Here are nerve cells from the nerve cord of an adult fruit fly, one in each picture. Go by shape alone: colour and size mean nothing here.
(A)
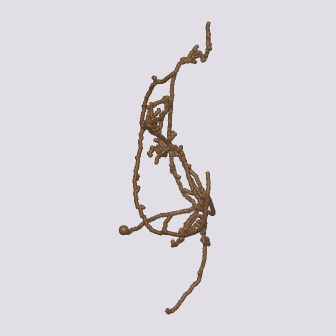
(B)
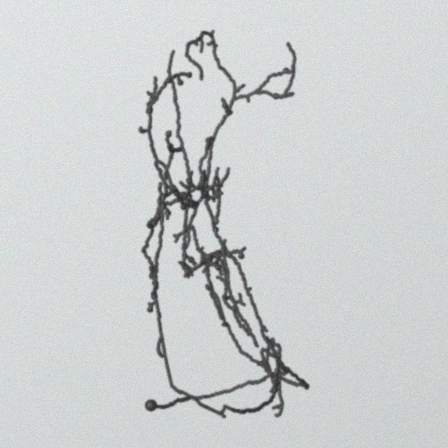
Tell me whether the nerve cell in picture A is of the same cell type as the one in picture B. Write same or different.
different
